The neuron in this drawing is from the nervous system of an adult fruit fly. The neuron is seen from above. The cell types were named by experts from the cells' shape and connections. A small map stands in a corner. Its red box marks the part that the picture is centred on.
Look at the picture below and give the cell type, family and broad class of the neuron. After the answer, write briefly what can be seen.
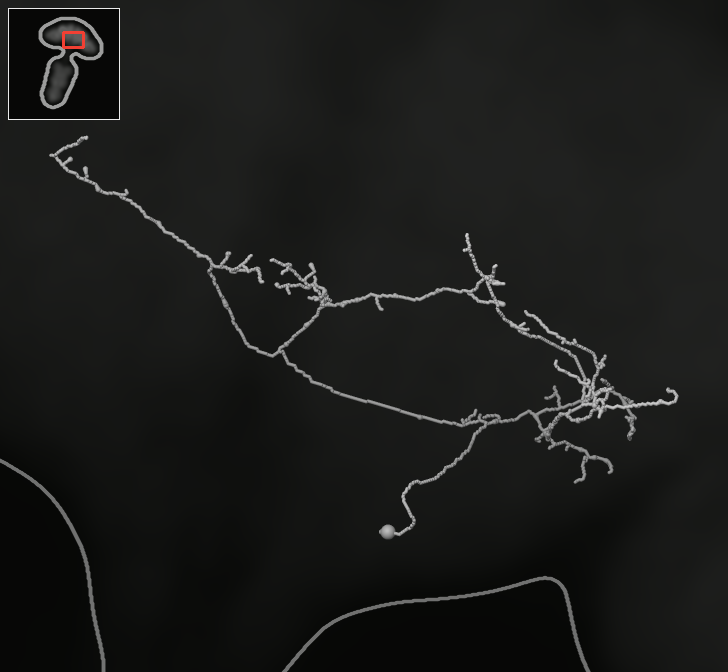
Its cell type is PS268. Its family is hemilineage DM6_ventral. This is a central-brain intrinsic neuron. It is in the brain and does not reach the nerve cord. The cell body is at the bottom of the picture. The picture shows dozens of branch ends.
